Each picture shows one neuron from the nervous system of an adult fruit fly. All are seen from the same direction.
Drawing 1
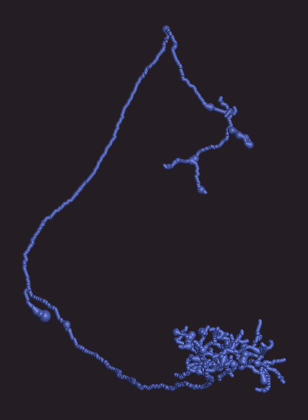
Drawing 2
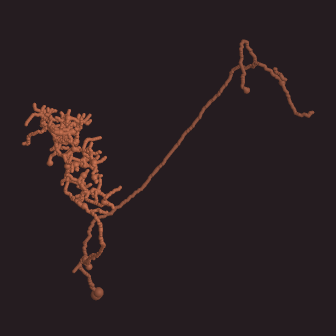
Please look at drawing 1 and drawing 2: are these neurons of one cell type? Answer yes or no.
yes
